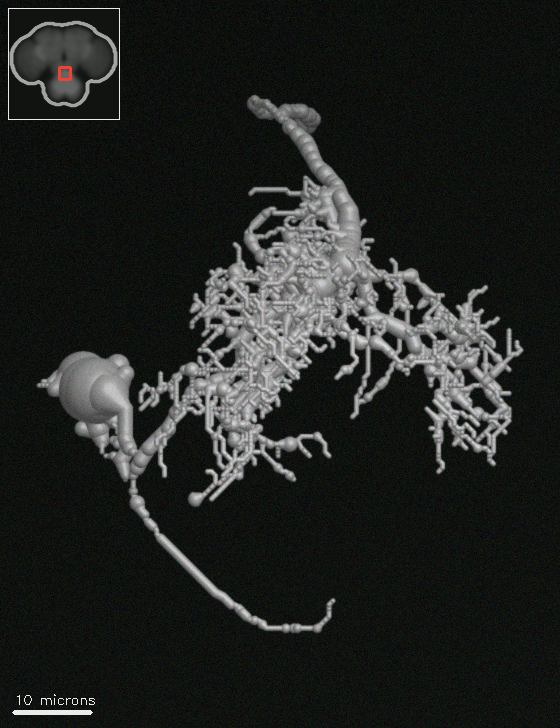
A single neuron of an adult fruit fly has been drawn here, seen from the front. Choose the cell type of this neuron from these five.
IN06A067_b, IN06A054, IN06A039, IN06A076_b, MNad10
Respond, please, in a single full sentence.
Cell type MNad10 is what this neuron is.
